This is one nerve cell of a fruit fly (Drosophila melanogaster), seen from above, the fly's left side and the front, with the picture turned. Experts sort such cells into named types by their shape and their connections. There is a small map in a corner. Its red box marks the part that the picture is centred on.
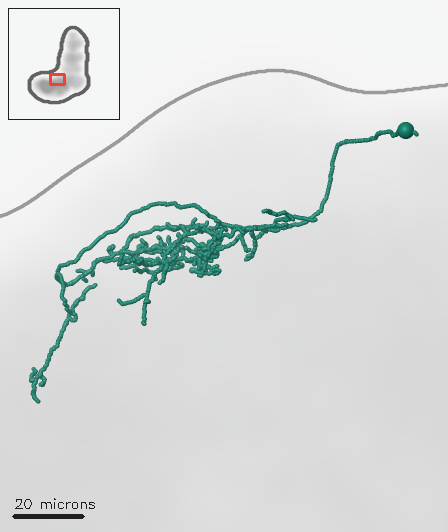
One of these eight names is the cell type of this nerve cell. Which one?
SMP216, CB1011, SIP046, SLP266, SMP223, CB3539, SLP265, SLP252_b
SLP265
